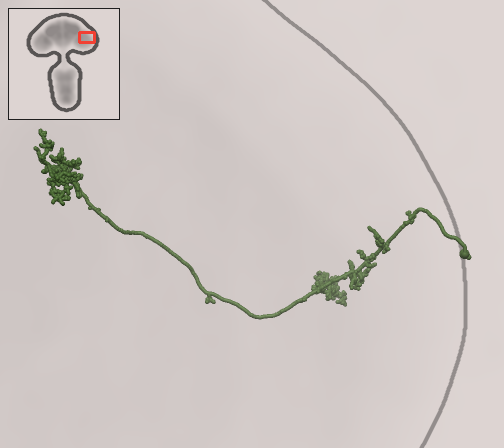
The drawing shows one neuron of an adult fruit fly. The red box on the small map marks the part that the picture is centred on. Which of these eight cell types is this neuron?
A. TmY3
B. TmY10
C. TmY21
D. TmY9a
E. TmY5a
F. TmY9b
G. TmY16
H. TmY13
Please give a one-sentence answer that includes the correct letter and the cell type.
By cell type, the neuron is classed as TmY21, which is option C.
